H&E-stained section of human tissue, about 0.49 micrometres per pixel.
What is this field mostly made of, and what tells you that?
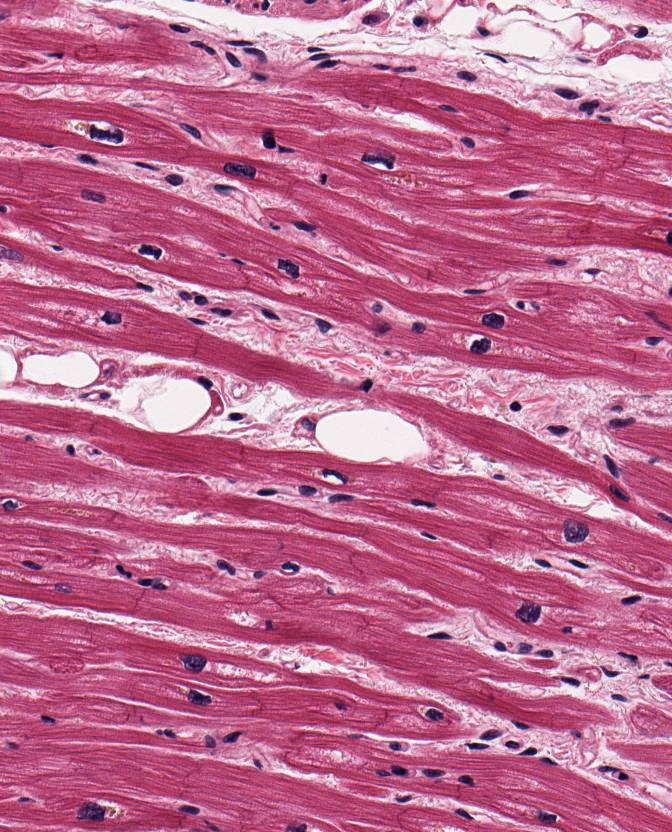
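The tissue is myocardium. Its muscle fibres branch and join neighbouring fibres along their length, and their nuclei lie centrally.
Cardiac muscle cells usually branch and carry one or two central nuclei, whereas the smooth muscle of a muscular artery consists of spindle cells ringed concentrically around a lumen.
Between the fibres run thin strands of loose, pale pink connective tissue with small, dark, elongated nuclei.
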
